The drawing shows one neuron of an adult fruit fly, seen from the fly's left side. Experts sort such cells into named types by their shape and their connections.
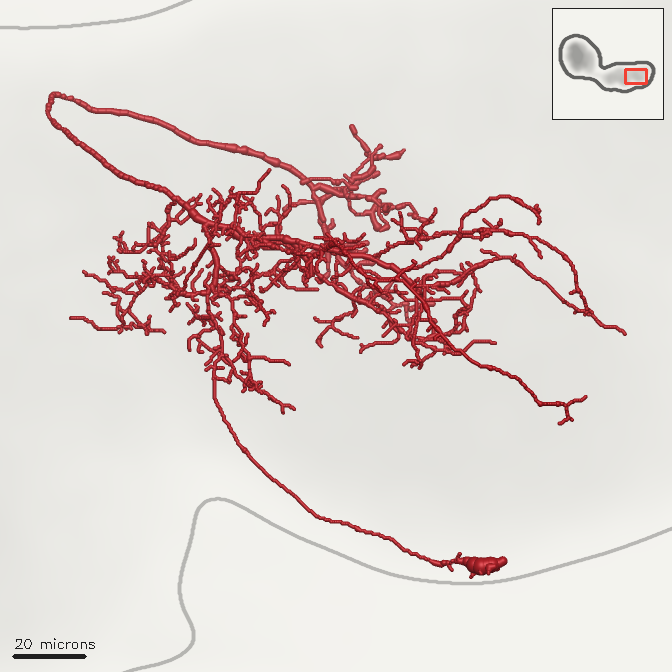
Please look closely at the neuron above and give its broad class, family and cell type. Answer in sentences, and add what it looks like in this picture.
This is a nerve-cord intrinsic neuron. Its family is hemilineage 14B. The cell type is IN14B006. The cell body is at the lower right of the picture. By the scale bar it is about 170 microns wide in this view. More than a hundred branch ends can be seen.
